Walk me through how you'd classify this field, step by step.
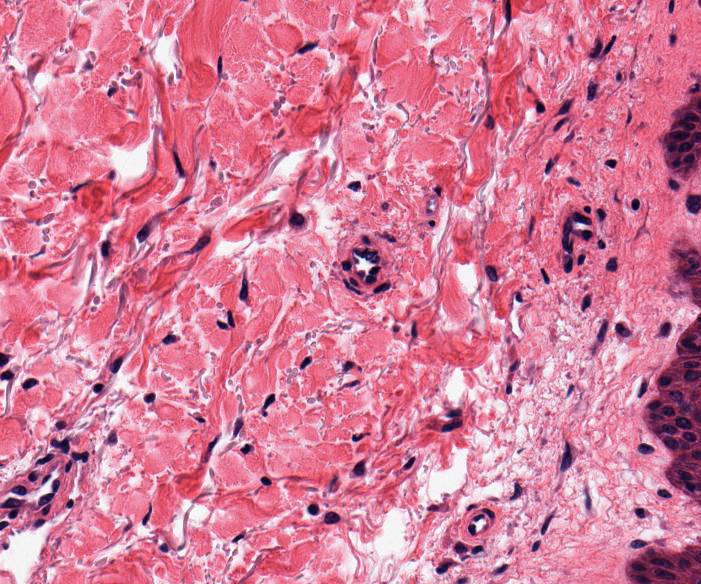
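Most of the field is dermis, with an epithelium of crowded cells with dark purple nuclei running along its right edge. The scattered cells between the collagen bundles have small, dark, elongated nuclei.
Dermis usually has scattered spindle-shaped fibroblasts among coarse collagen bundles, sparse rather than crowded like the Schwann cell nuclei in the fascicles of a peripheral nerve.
Narrow, empty white clefts separate many of the bundles. Next to the epithelium the stroma is made of finer, looser and paler fibres than on the left.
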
